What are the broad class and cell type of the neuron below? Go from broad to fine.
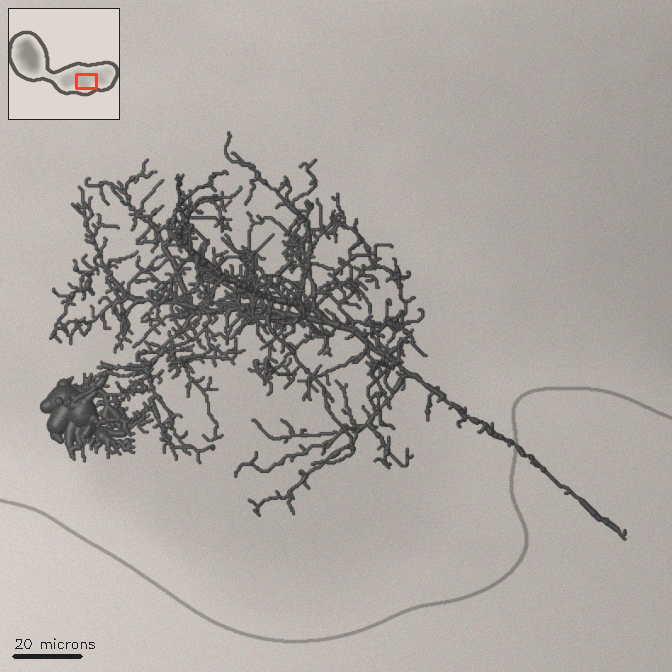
motor neuron of the nerve cord; Ti extensor MN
